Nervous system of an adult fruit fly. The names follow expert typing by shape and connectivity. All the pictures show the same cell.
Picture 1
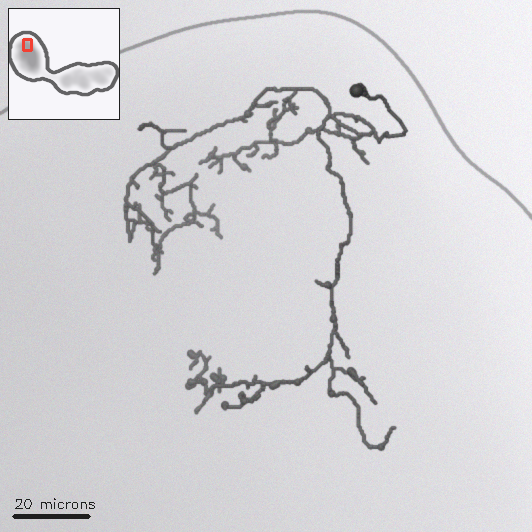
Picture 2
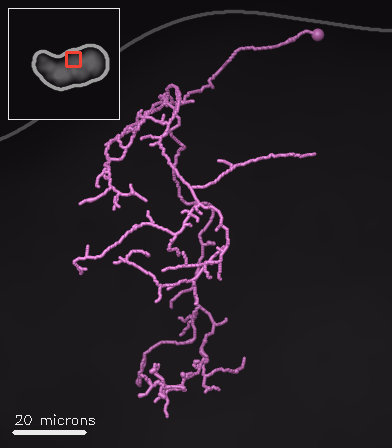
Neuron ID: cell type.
SLP298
